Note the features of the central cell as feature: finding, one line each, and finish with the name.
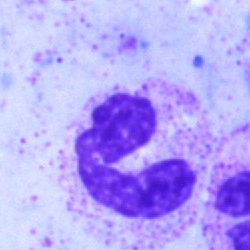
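Nucleus: thick curved band, bent into a C shape
Chromatin: dark purple, coarsely clumped, paler patches
Cytoplasm: filled with fine pink-violet granules
Border: faint, poorly defined against background
Name: band neutrophil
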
